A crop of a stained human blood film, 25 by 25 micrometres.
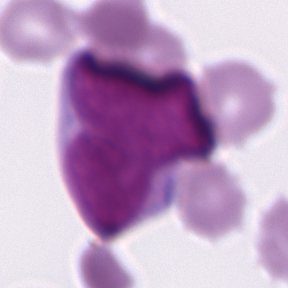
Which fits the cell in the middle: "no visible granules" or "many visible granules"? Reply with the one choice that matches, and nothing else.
No visible granules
